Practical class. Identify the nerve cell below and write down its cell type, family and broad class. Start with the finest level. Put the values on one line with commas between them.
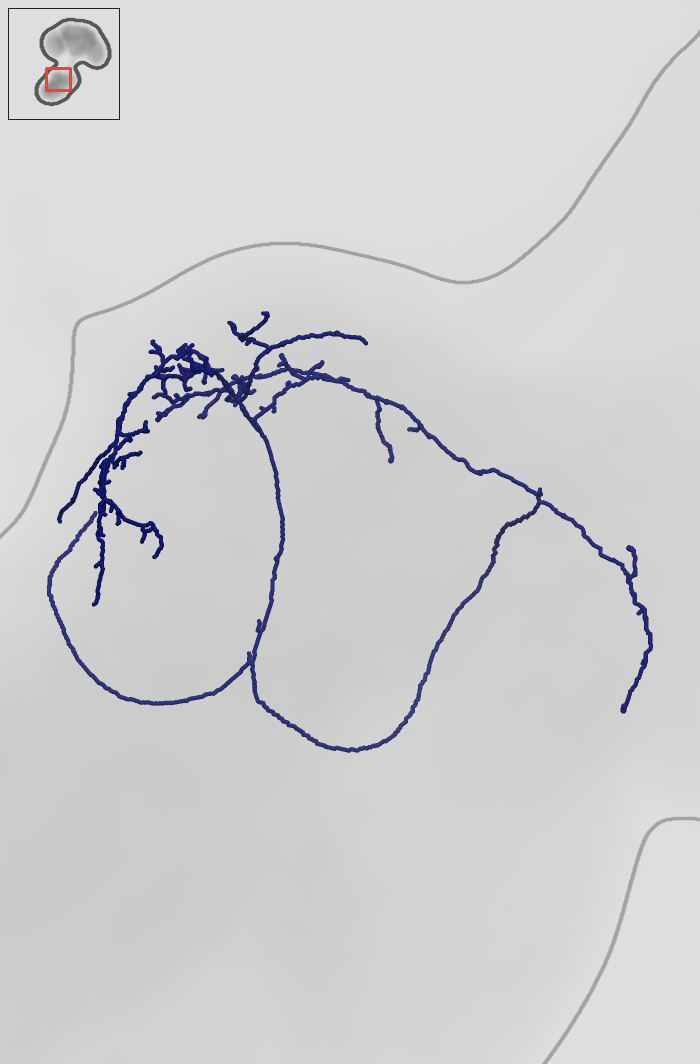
IN19B086, hemilineage 19B, nerve-cord intrinsic neuron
